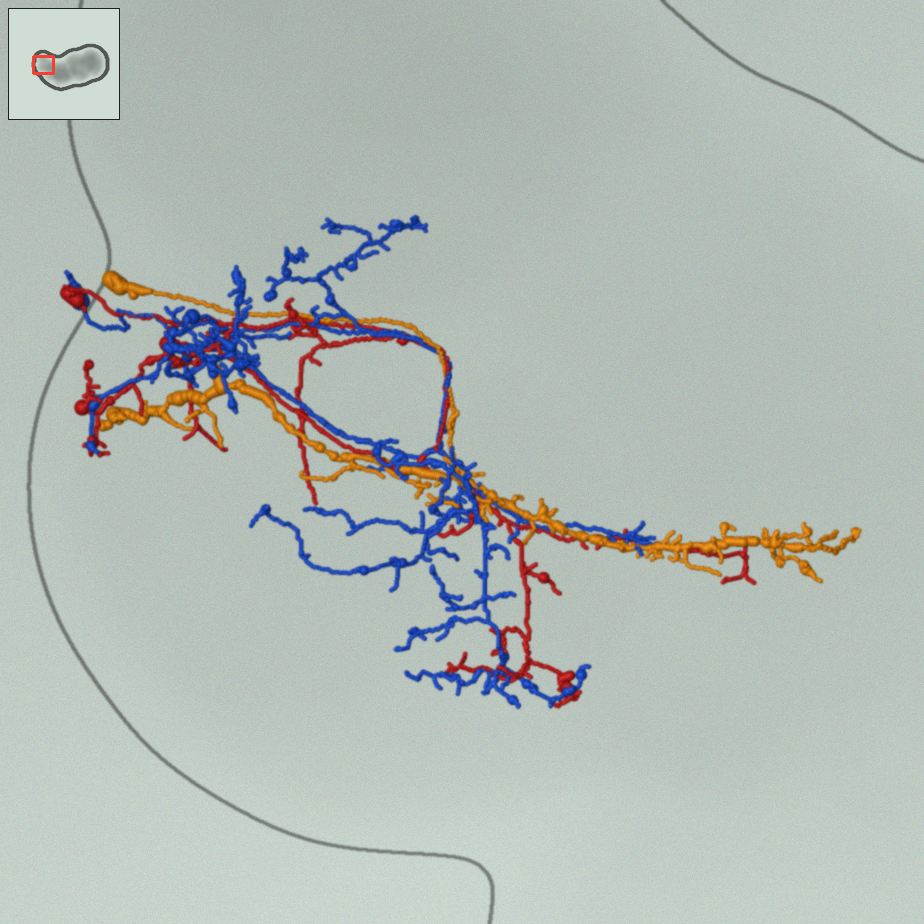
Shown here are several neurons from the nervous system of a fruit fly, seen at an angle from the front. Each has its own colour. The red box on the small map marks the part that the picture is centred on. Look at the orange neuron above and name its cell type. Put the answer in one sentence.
The cell type is IN21A087.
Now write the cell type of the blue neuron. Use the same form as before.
The cell type is IN21A066.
